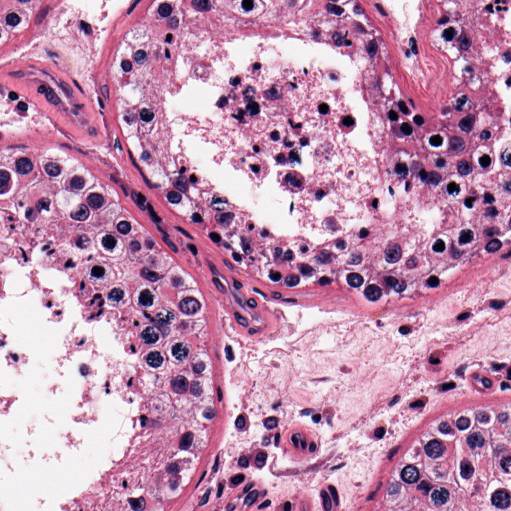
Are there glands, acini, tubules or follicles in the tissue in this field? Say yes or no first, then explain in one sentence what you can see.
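Yes. The tubules are lined by a stratified epithelium several cells deep, made of rounded cells with round nuclei.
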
